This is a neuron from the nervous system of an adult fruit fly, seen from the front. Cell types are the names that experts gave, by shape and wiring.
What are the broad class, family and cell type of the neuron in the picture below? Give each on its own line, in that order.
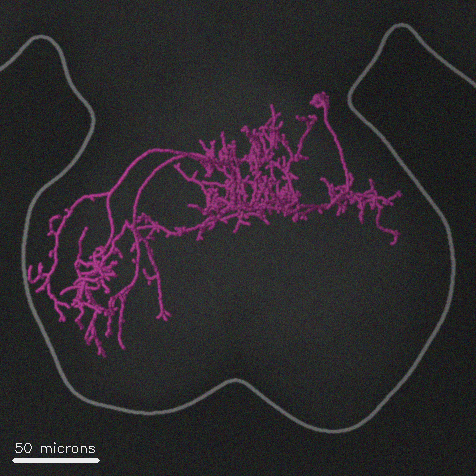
nerve-cord intrinsic neuron
hemilineage 18B
IN18B008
